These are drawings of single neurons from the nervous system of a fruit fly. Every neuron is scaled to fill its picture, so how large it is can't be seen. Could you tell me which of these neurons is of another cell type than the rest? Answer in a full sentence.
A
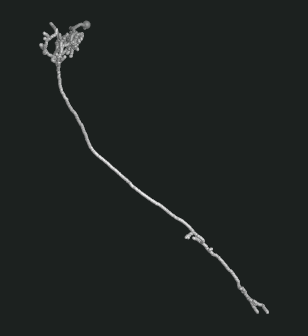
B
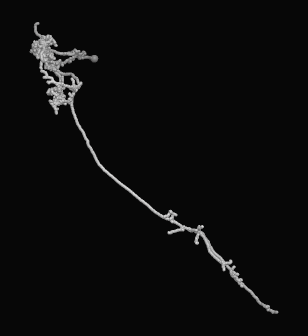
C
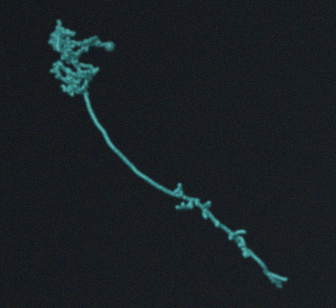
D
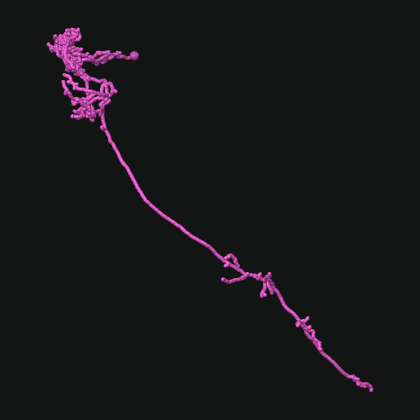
Picture A shows a neuron of another cell type.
